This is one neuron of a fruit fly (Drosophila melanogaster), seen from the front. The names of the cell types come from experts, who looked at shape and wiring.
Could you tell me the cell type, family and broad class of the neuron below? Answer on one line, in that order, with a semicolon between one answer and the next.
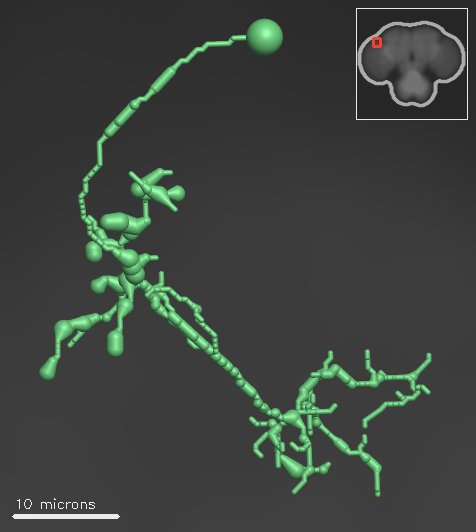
Mi13; Mi; optic-lobe intrinsic neuron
